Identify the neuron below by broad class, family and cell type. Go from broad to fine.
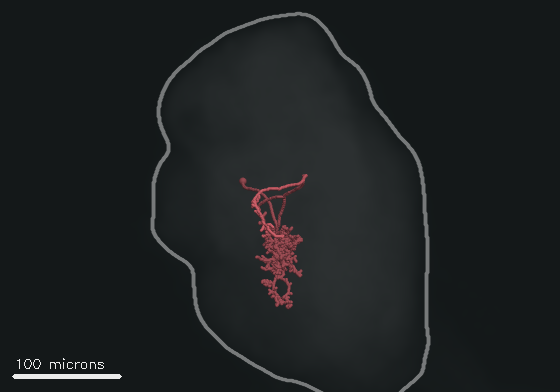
central-brain intrinsic neuron; hemilineage VLPl&d1_lateral; CB2144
